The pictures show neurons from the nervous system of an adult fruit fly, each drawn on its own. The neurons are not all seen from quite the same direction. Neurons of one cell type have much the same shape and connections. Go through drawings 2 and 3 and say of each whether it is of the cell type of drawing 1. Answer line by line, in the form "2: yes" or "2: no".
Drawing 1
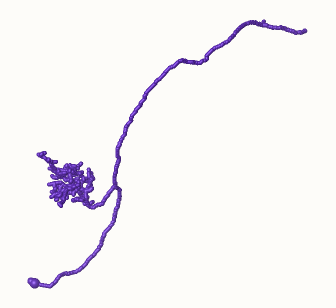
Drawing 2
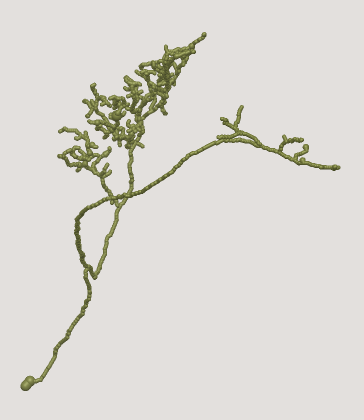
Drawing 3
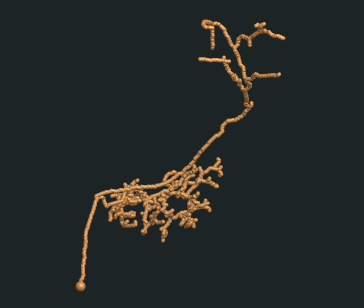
2: no
3: no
